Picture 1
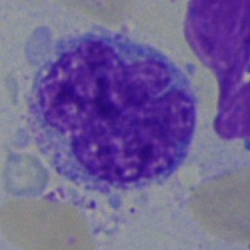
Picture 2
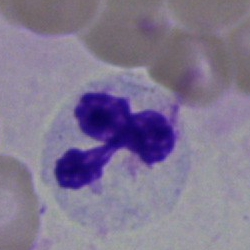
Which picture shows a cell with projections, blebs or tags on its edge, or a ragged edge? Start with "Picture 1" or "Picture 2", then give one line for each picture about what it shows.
Picture 1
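What picture 1 shows: The cell outline is irregular and frayed, most markedly along the left and lower edges.
What picture 2 shows: The cell has a round, smooth outline.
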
